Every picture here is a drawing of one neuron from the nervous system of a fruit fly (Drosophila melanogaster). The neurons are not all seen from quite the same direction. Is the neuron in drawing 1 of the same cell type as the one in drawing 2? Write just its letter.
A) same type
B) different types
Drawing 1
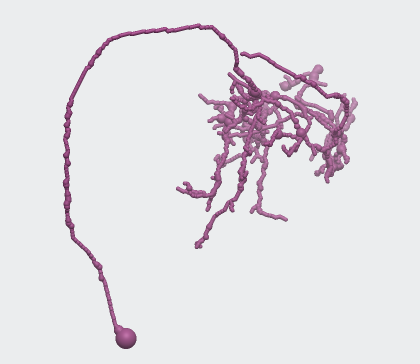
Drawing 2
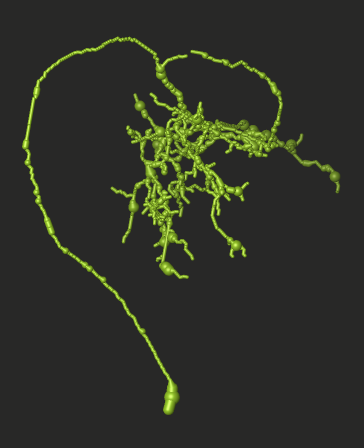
A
